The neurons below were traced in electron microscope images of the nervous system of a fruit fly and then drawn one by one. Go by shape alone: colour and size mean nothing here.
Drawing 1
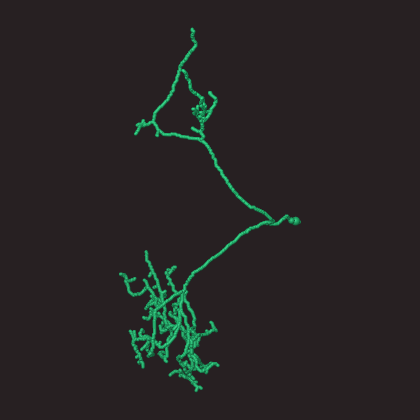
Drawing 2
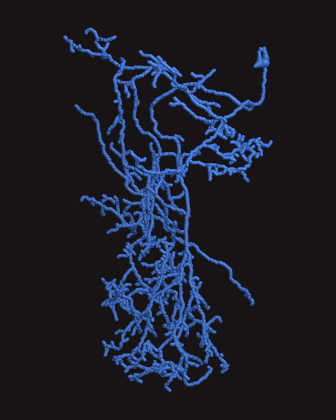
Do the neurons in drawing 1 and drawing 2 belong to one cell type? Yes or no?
no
